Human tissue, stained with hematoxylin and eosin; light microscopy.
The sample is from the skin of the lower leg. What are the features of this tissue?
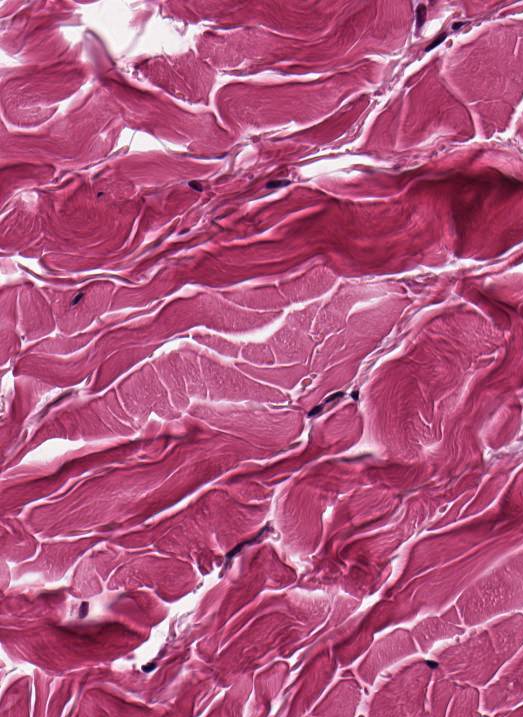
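Closely packed pink fibres occupy the whole field from edge to edge. They stain a fairly uniform deep pink. Nuclei are few; each is dark, thin and elongated. They sit in the narrow seams between fibres, not in the fibre centres.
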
